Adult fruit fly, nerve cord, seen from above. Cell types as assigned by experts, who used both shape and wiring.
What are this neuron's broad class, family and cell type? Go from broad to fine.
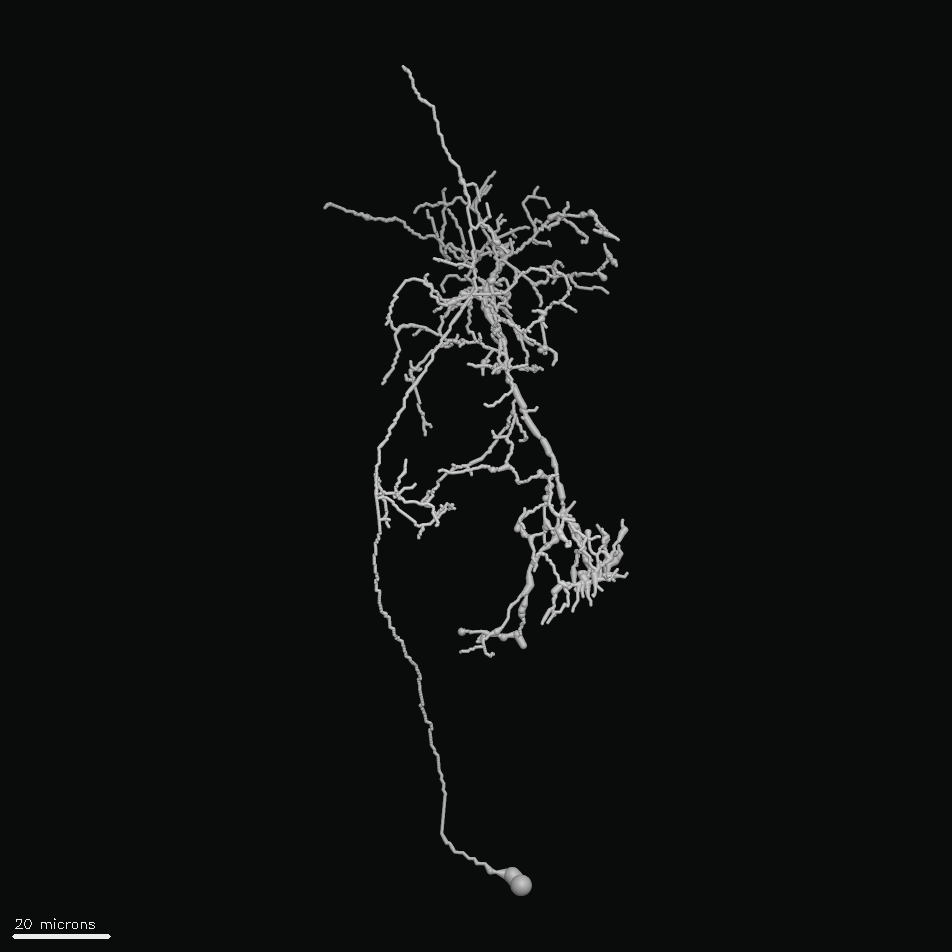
nerve-cord intrinsic neuron; hemilineage 21A; IN21A055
